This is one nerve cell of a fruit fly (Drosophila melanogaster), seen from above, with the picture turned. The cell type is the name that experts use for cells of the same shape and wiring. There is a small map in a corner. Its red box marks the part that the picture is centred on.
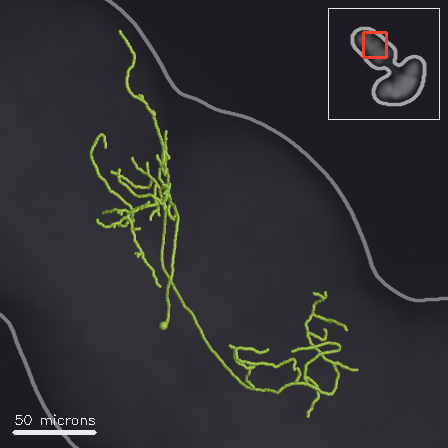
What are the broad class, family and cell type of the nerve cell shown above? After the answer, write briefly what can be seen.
This is a nerve-cord intrinsic neuron. Its family is hemilineage 17A. It is of cell type IN17A091. It is in the nerve cord and does not reach the brain. By the scale bar it is about 250 microns tall in this view.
